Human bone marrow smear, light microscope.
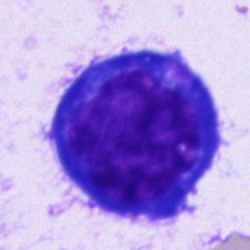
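Proerythroblast in a stained human bone marrow smear. The roughly round cell has a mostly smooth outline. Its coarse chromatin shows darker clumps set among paler areas. A narrow rim of deep blue cytoplasm lies around the nucleus, and no granules are visible in it.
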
